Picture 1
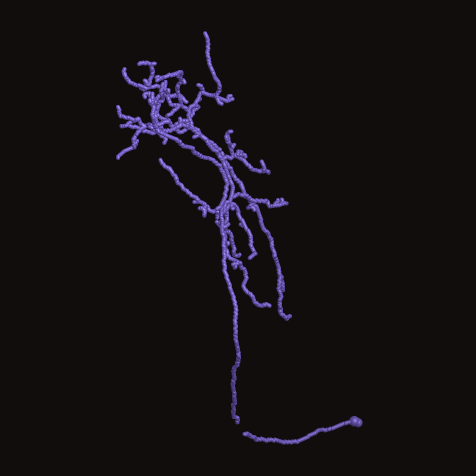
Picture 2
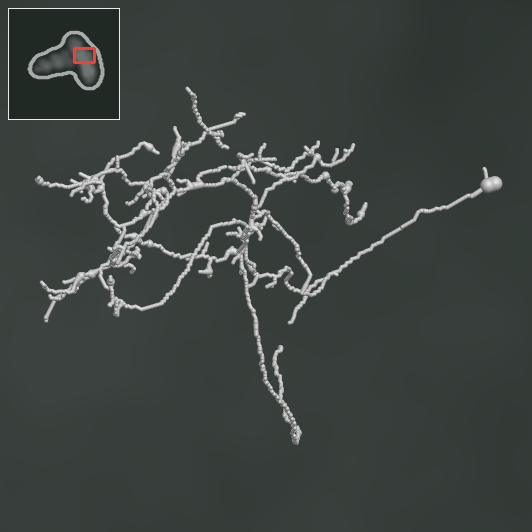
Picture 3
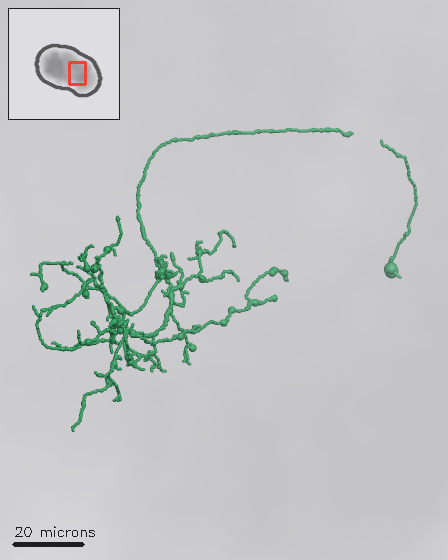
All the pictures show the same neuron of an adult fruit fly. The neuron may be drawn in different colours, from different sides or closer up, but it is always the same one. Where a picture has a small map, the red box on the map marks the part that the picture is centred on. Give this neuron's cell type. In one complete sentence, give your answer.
The cell type designation of this neuron is WED002.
